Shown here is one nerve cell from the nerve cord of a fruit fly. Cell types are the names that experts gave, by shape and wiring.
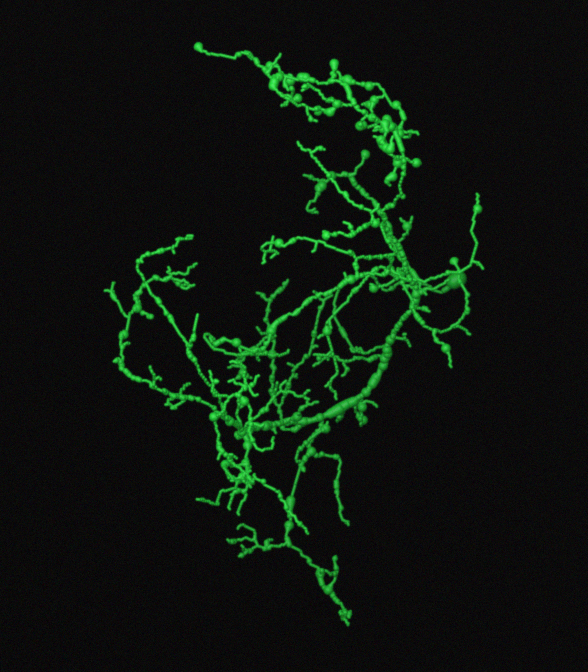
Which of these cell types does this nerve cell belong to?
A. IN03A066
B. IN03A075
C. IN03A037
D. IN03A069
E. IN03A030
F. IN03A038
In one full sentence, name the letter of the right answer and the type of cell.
The cell type IN03A069, option D, is that of the nerve cell.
